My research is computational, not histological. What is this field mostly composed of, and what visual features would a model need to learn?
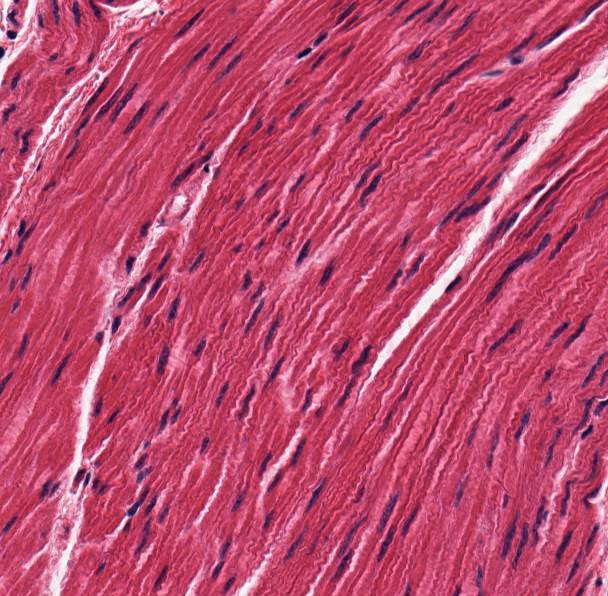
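What you're looking at here is smooth muscle. See how the dark purple nuclei are elongated and spindle-shaped, lying parallel to the fibres, and scattered fairly evenly rather than clustered.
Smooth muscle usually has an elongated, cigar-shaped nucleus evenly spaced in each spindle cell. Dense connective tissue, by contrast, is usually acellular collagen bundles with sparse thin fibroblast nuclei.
The fibres stain deep pink, with no clearly visible cross-striations, and follow a fine wavy course.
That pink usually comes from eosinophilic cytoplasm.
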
